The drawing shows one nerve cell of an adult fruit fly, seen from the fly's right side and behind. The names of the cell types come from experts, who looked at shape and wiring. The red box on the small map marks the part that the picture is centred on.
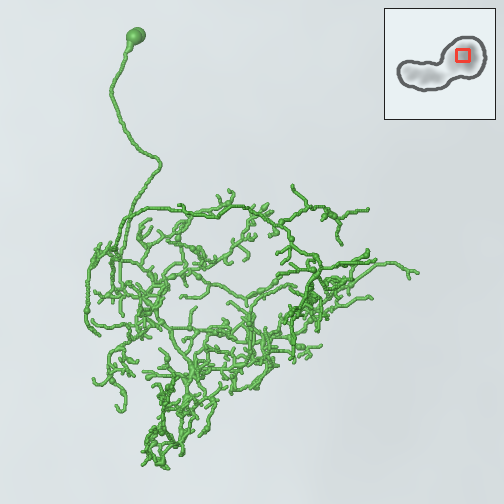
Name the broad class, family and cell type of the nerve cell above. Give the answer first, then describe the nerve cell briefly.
This is a central-brain intrinsic neuron. The family is hemilineage VLPl4_anterior. It is of cell type AVLP393. In this view it is taller than it is wide.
